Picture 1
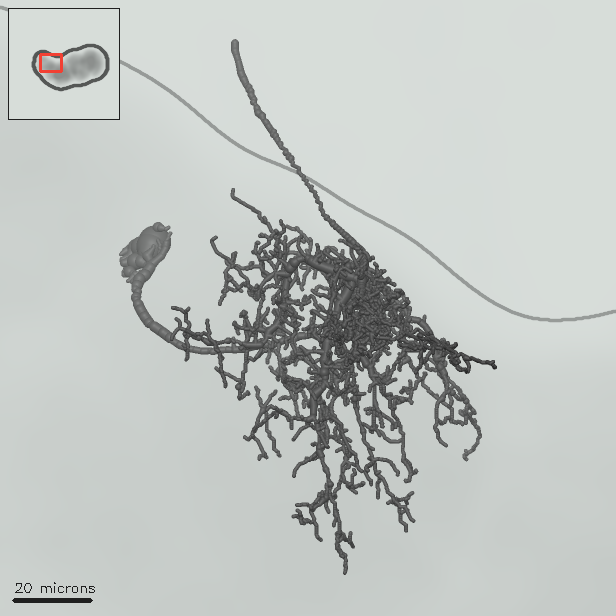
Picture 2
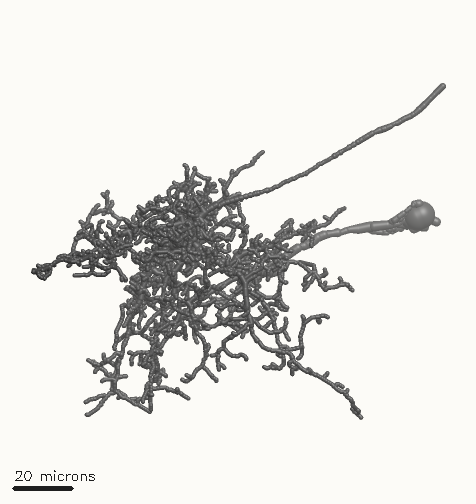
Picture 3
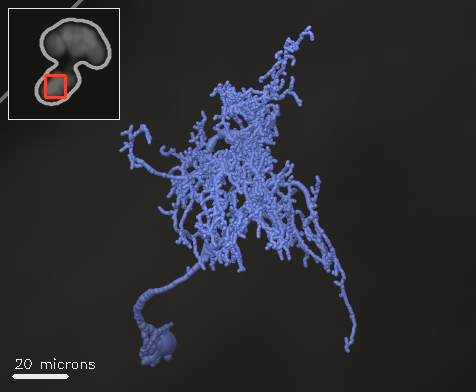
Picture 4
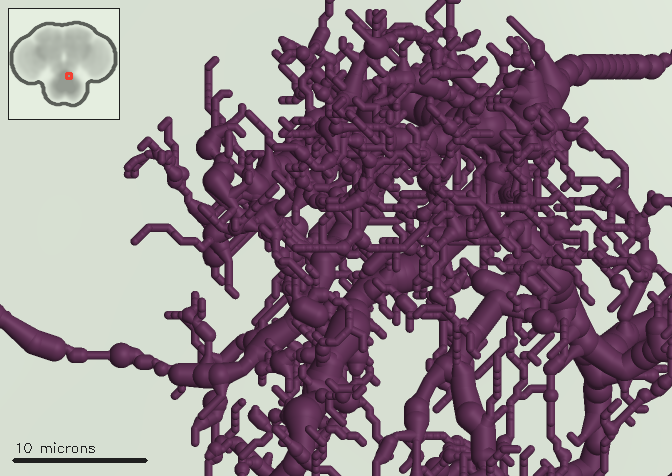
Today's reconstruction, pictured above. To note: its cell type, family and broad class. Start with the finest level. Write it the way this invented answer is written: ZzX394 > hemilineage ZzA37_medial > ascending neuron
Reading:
MNad34 > hemilineage 03B > motor neuron of the nerve cord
